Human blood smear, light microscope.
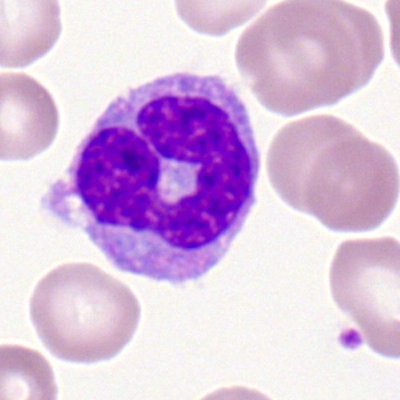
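Monocyte, the central cell. Nucleus folded into a ring-like loop around a small pale central area. Chromatin dark purple, coarsely mottled with paler streaks. Cytoplasm faintly, finely granular, lacking large coarse granules, with a small pale bulge projecting from the cell's left edge.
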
